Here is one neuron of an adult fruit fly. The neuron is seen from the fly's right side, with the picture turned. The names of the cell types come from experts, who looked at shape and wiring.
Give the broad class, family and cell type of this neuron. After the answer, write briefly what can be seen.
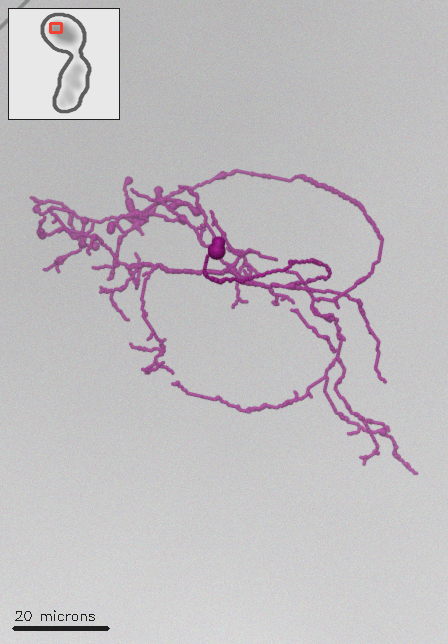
Its broad class is central-brain intrinsic neuron. The family is hemilineage SLPal1. It is of cell type SLP026. Its cell body lies in the middle of the picture. From left to right in the picture it spans about 85 microns. The picture shows dozens of branch ends.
